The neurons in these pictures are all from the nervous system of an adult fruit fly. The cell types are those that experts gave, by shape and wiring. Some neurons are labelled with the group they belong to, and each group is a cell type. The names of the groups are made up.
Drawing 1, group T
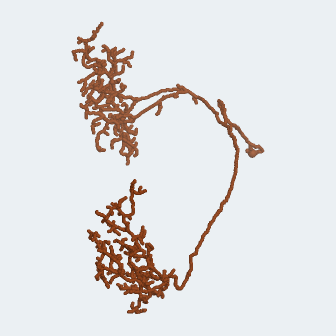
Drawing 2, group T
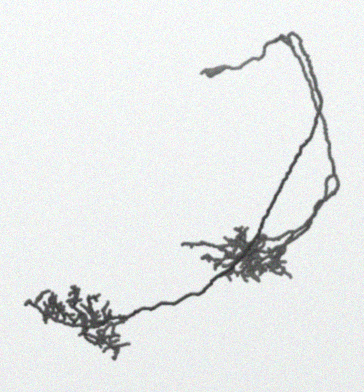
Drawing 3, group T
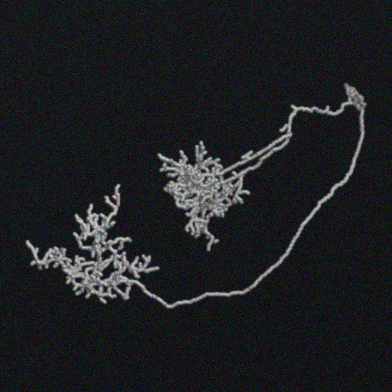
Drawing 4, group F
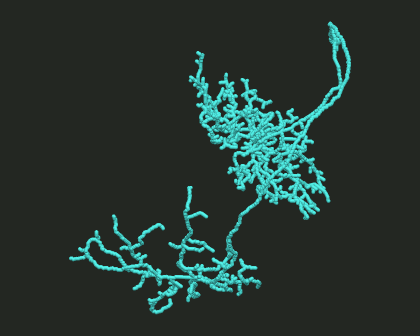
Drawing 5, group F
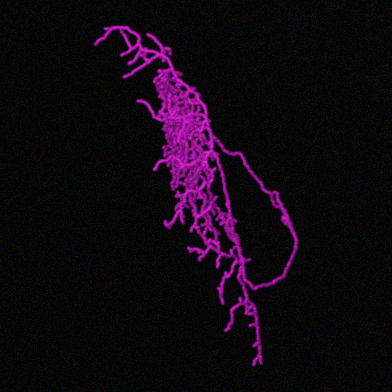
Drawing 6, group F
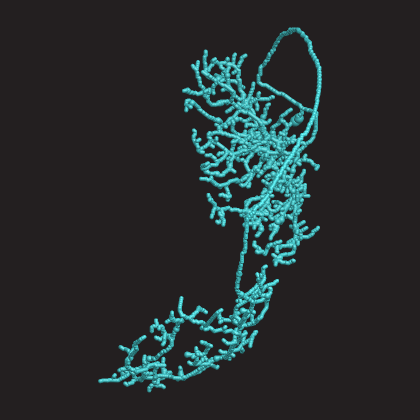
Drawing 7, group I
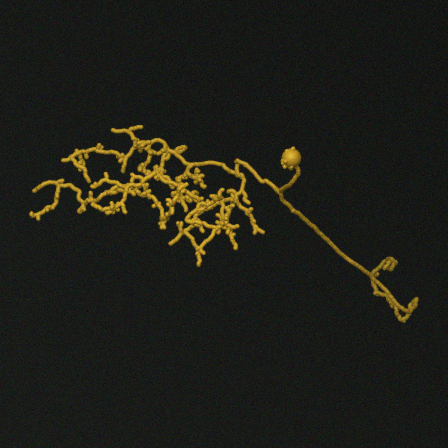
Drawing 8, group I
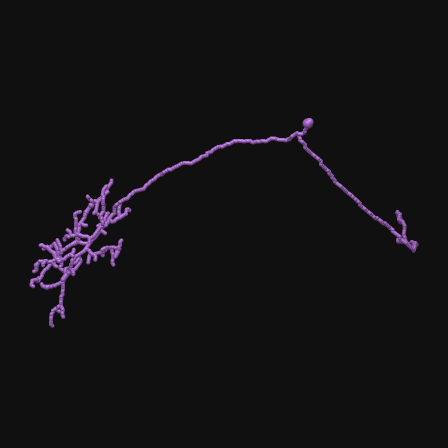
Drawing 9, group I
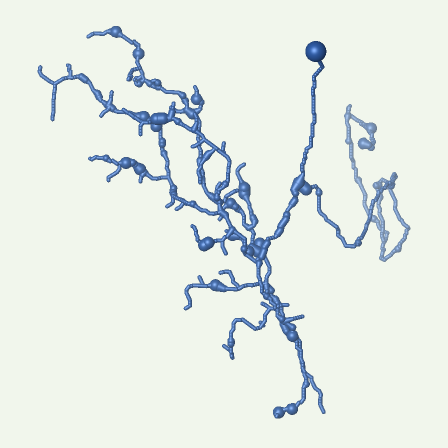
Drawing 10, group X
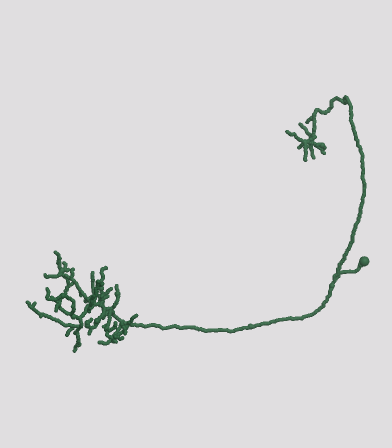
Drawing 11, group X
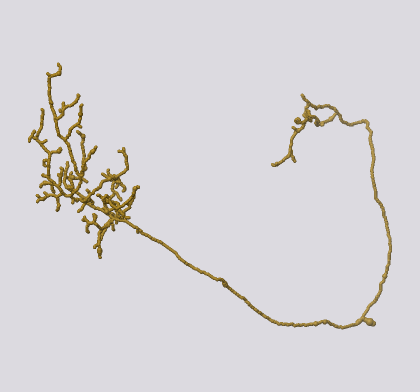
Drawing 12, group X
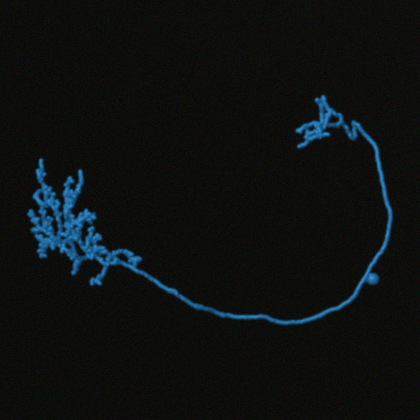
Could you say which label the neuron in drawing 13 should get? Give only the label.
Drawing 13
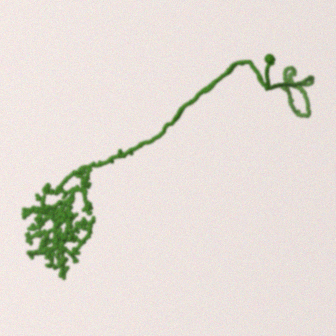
group I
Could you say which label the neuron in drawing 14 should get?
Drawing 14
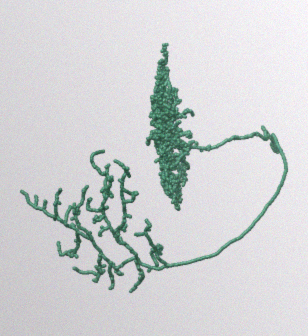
group F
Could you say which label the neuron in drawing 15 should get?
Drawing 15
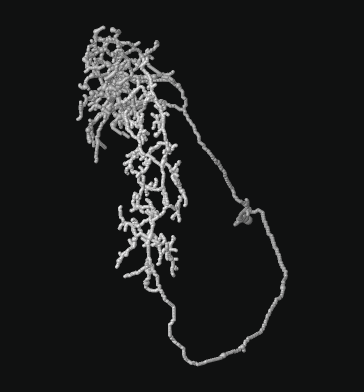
group T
